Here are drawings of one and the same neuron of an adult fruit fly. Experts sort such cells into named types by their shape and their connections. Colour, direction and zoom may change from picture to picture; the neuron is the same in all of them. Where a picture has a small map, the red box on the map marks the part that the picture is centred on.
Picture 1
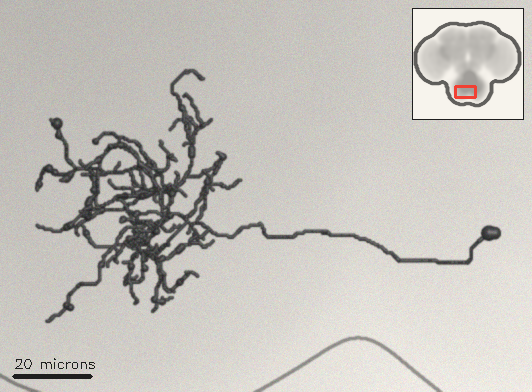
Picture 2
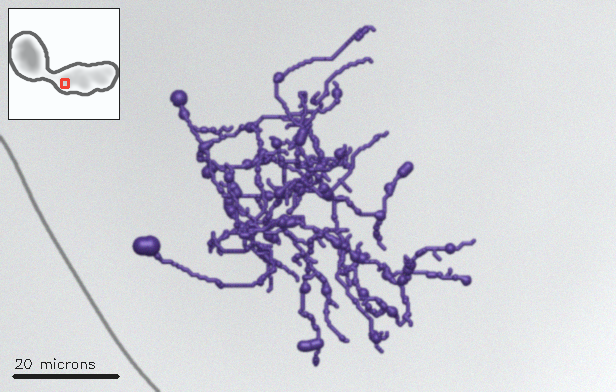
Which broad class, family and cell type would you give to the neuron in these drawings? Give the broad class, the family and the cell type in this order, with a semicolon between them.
nerve-cord intrinsic neuron; hemilineage 14A; IN14A074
